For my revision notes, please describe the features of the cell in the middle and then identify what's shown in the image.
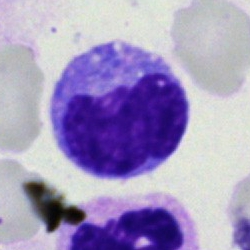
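The outline of this cell is round and smooth. Its nucleus is indented along the upper side, which gives it a bean shape. The cytoplasm is blue-violet, and a few small pale dots lie in its upper part. This cell is a monocyte.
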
